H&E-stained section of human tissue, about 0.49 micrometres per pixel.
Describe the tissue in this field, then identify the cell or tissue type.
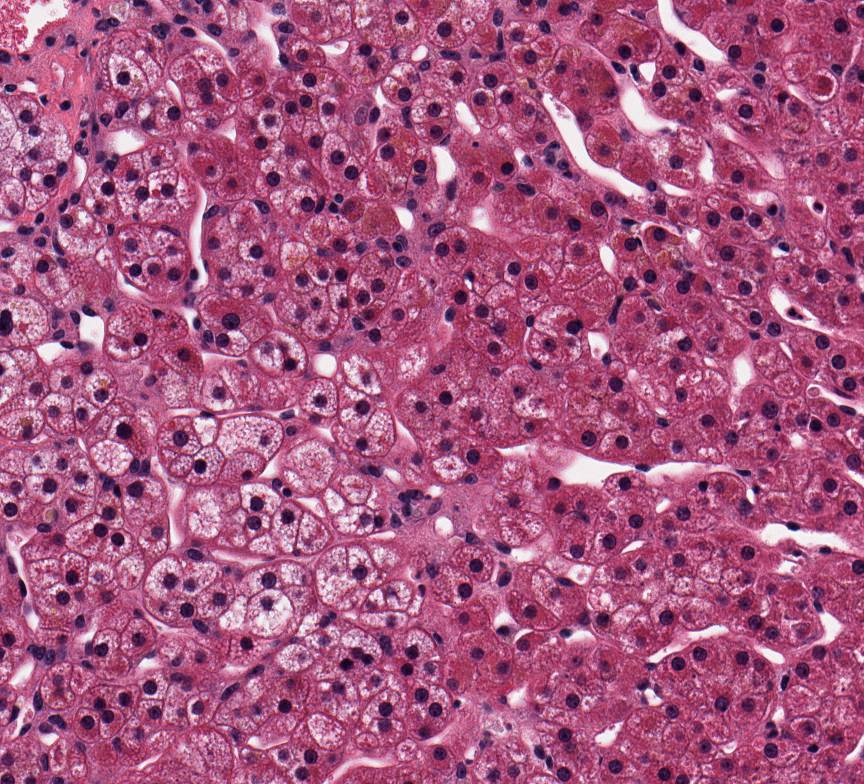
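Polygonal cells packed in nests and short cords, narrow vascular spaces between them, across the whole field. Right half: cytoplasm denser, more deeply pink, few vacuoles. Widest thin-walled empty channels between cell groups: upper right. Connective tissue between groups scant, only thin strands with flattened nuclei. Tissue: adrenal gland.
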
